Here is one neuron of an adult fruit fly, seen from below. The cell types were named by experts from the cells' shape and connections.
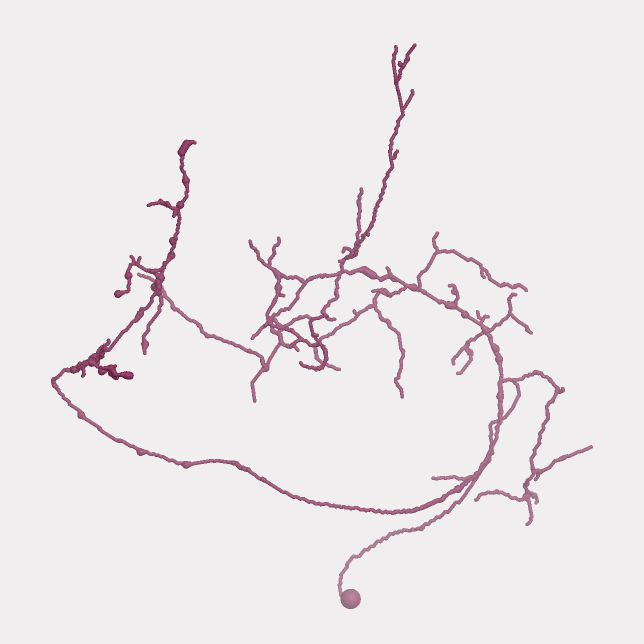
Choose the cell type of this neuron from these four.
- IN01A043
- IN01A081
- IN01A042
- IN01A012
IN01A081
